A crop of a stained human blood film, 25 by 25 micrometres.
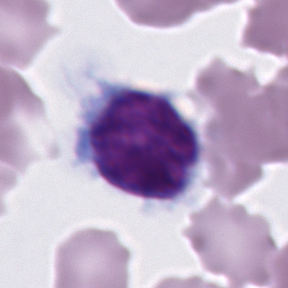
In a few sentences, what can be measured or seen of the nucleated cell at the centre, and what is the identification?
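Here the nucleus is roundish, about 10 by 9 micrometres, with a smooth outline and no indentation. Pale blue cytoplasm lies more on the left of the nucleus than on the right. Follow its edge and you'll see it is ragged, with fine hair-like projections. You are looking at a hairy cell.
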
